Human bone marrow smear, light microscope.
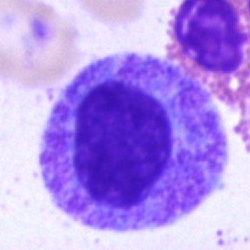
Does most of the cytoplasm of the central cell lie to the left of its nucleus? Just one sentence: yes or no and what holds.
No, on the left side of the cell lies its nucleus.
